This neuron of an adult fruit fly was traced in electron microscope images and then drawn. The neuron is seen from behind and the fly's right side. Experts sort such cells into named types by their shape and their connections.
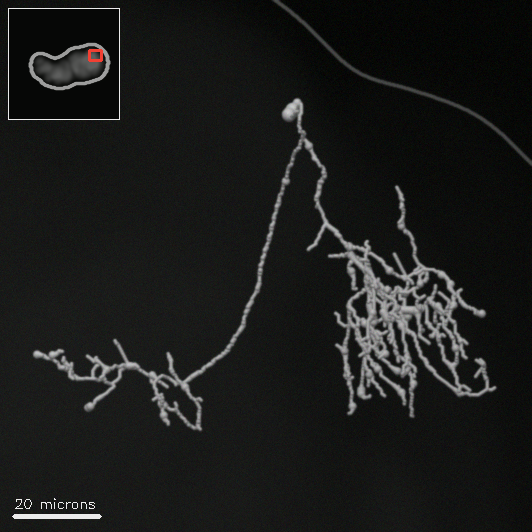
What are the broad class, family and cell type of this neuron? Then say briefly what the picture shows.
It is an optic-lobe intrinsic neuron. The family is MeLo. The cell type is MeLo3b. By the scale bar it is about 110 microns wide in this view. The picture shows dozens of branch ends.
